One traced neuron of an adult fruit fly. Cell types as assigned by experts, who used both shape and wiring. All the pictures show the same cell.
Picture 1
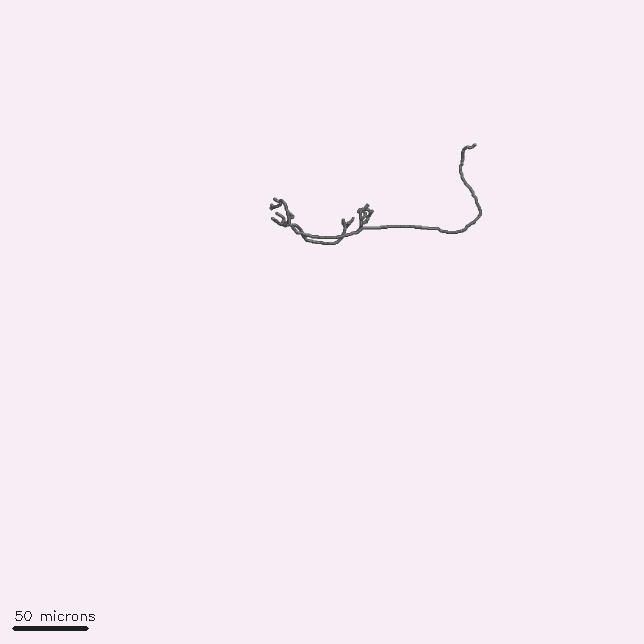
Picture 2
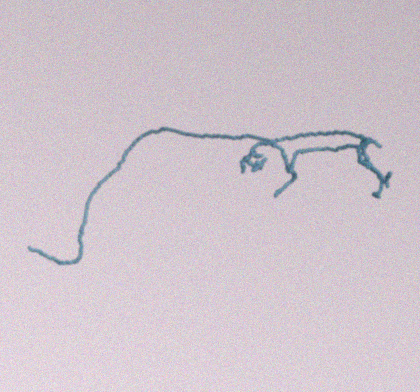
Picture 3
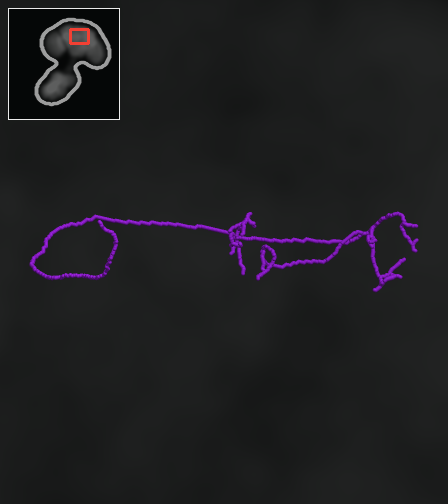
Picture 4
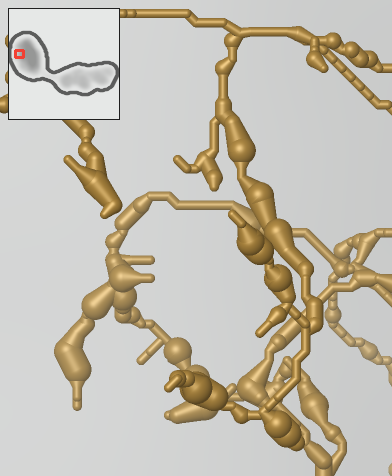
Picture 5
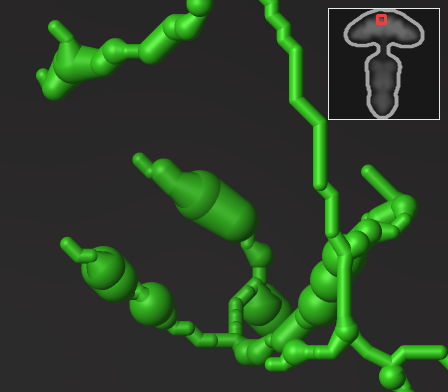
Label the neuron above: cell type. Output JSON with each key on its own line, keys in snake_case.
{
 "cell_type": "ORN_DM1"
}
